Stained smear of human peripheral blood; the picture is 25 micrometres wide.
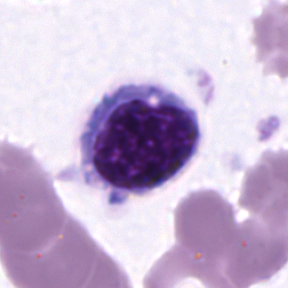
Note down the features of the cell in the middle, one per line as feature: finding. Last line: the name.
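Outline: roughly round
Cytoplasmic rim: wider on the left side than on the right
Granules: none distinct in the cytoplasm
Edge: small irregular tags of cytoplasm projecting from the lower left
Name: plasma cell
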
